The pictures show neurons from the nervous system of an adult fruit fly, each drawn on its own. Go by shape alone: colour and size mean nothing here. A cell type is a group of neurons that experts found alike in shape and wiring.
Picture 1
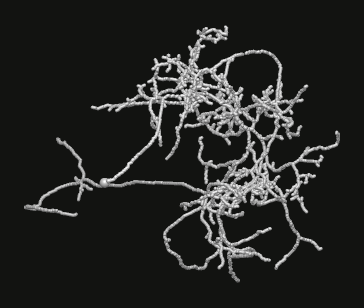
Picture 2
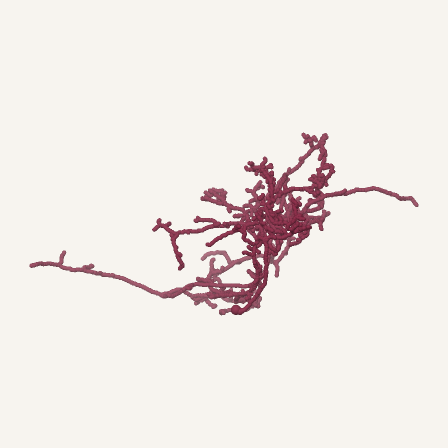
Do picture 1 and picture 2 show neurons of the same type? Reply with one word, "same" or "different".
different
